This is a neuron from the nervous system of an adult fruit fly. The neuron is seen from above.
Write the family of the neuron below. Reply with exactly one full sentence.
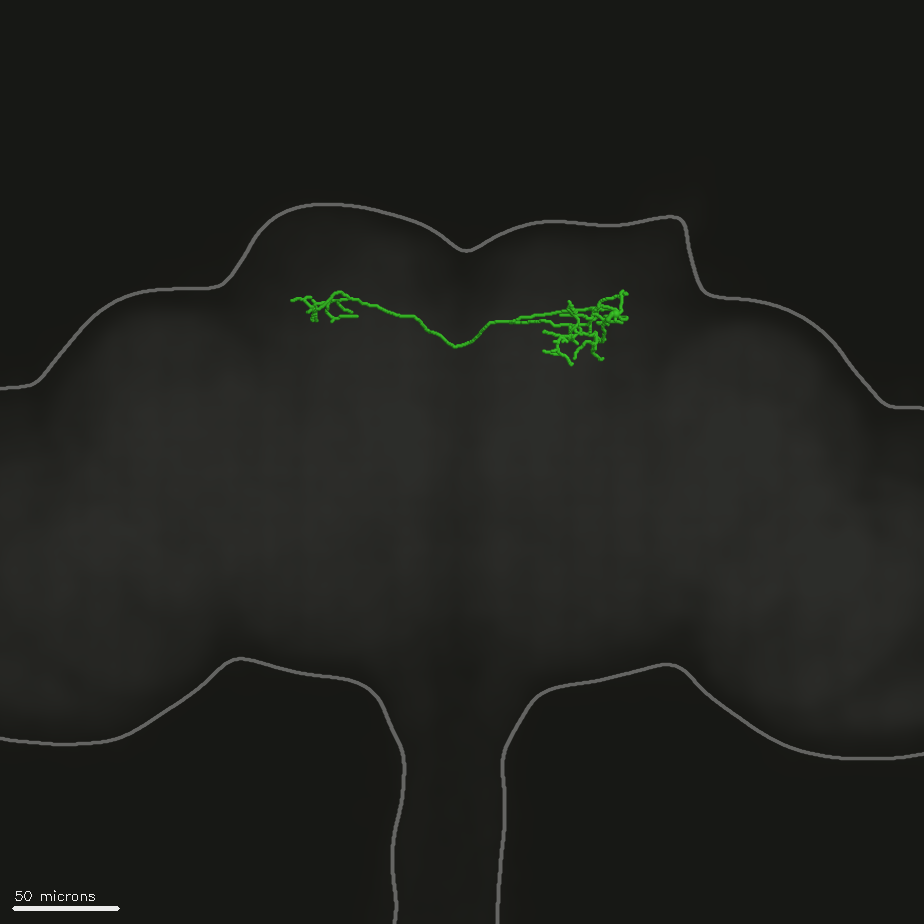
Family class DAN is the family of this neuron.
